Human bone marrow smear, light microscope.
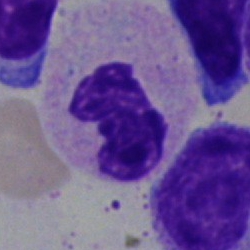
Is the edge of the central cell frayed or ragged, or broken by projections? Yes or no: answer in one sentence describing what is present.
No, smooth rather than rough is the outline of this cell.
